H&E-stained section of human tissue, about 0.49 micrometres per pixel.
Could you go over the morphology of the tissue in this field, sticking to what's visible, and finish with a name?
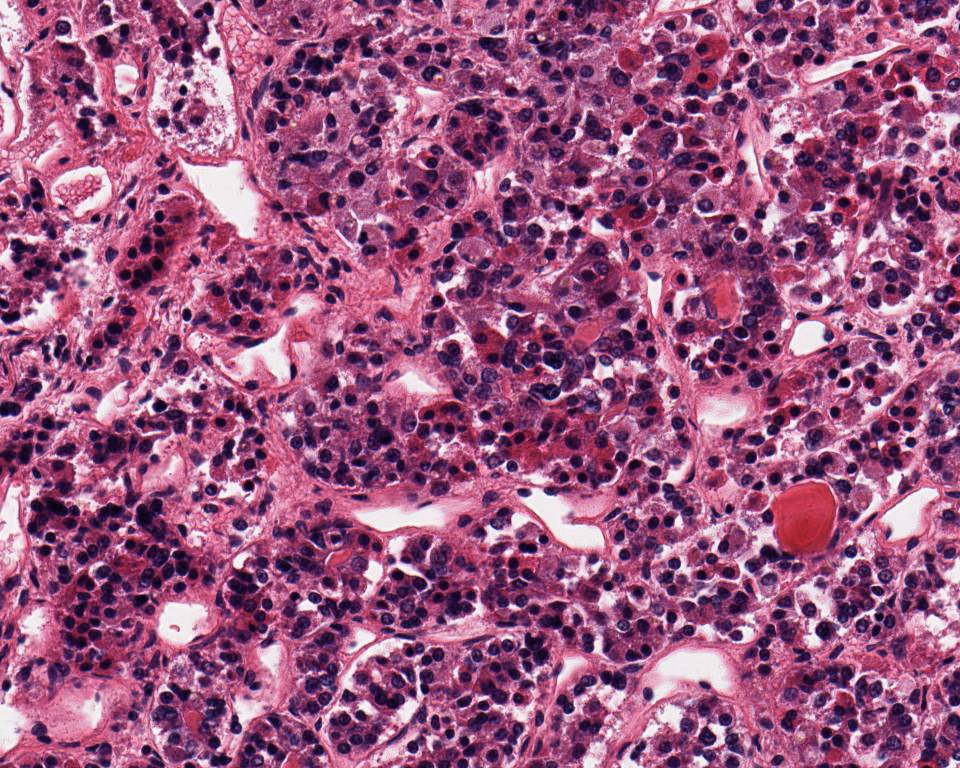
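Notice first that across the whole field the cells form rounded nests divided by thin pink septa. Many cells in the nests have pale, weakly stained cytoplasm, so the nests look mixed. Thin-walled, mostly empty vascular channels run between the nests throughout. This is pituitary.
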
